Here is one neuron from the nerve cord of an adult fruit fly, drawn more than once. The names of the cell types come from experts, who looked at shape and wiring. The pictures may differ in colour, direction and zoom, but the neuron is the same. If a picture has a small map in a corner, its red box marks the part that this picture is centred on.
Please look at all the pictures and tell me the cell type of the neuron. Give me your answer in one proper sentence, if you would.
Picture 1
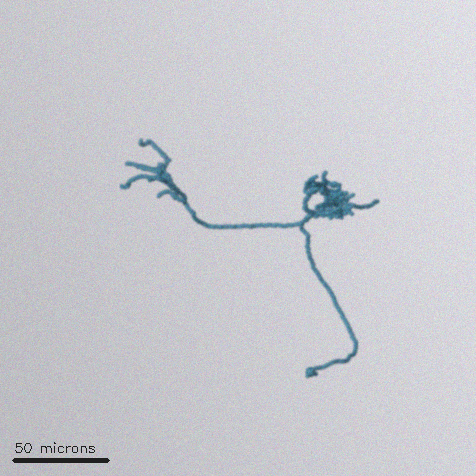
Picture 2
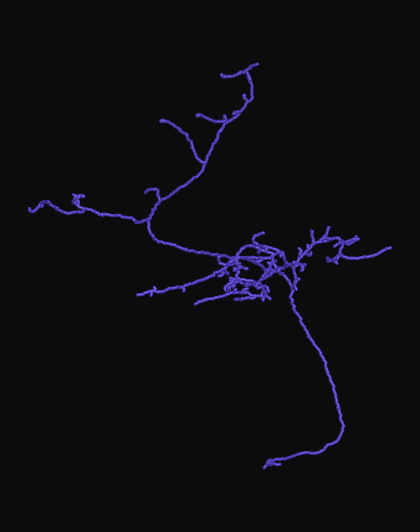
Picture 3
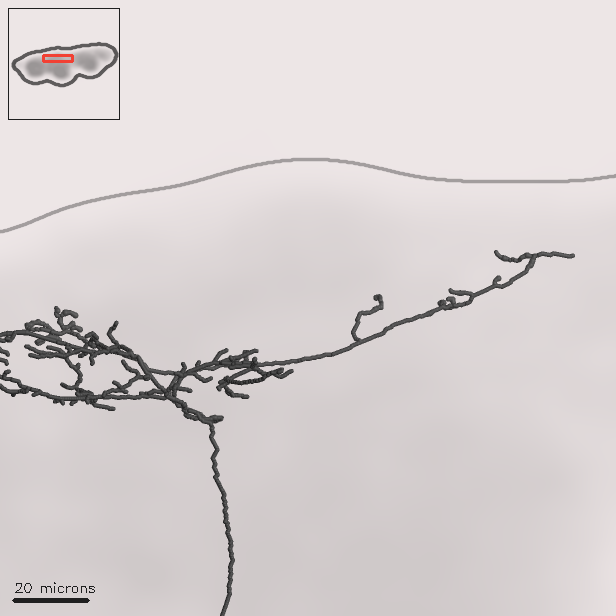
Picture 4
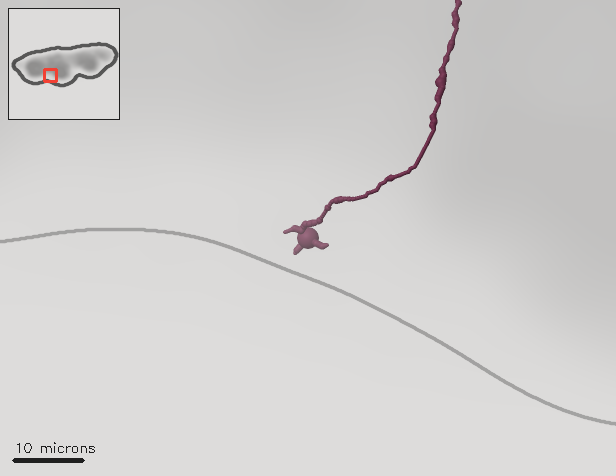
Cell type IN07B077 is what this neuron is.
